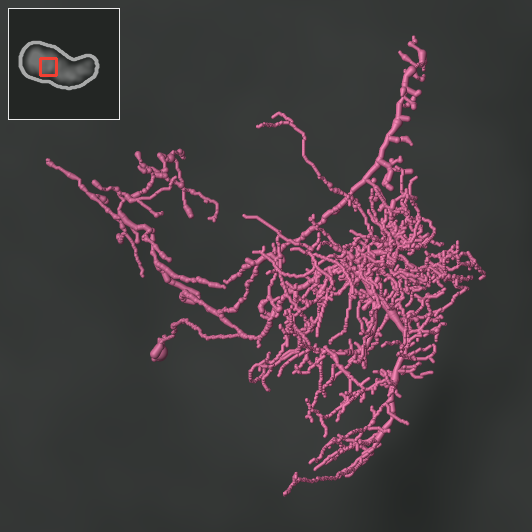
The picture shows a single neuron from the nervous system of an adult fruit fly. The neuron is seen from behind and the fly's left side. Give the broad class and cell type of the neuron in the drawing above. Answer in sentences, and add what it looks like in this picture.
Its broad class is central-brain intrinsic neuron. The cell type is PS047_a. More than a hundred branch ends can be seen. In this view it is about as wide as it is tall.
